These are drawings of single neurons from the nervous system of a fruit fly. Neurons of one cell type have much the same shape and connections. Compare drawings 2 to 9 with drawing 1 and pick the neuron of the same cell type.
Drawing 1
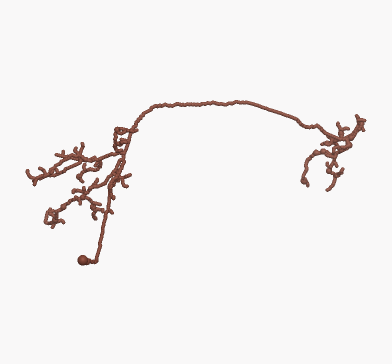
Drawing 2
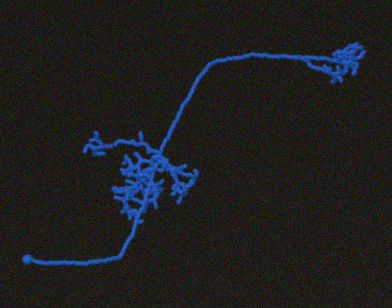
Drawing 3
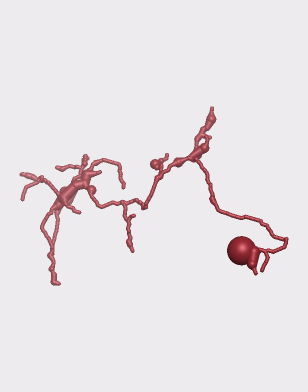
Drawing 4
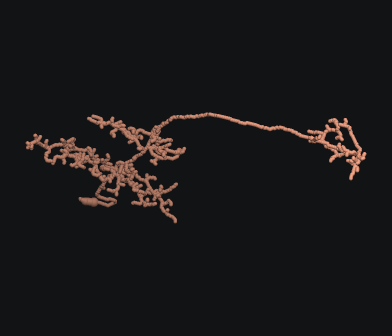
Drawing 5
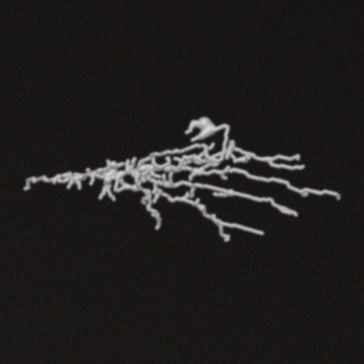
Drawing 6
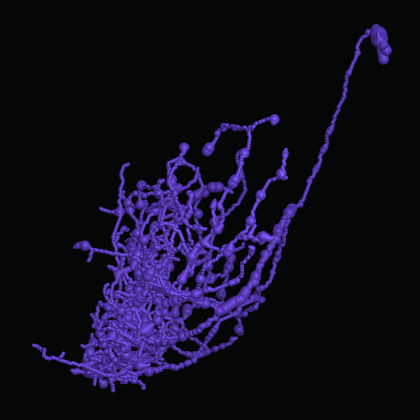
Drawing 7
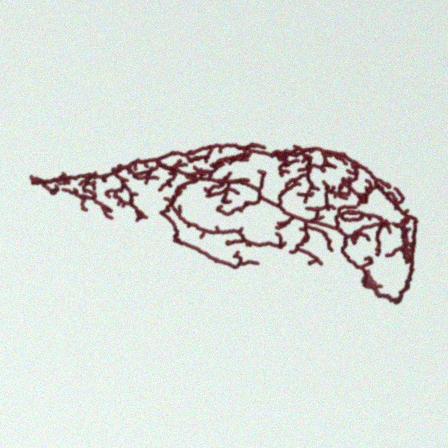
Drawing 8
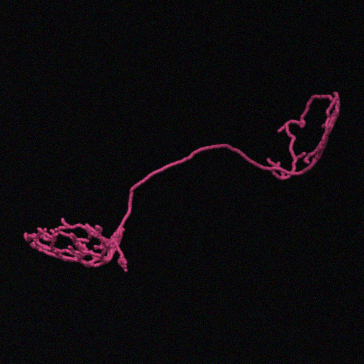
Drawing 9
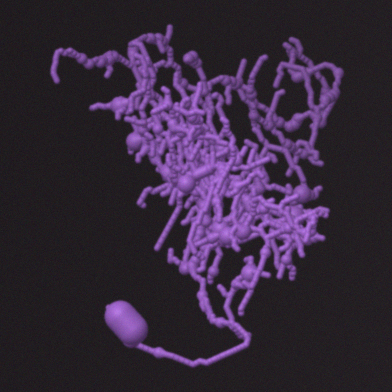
Drawing 2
